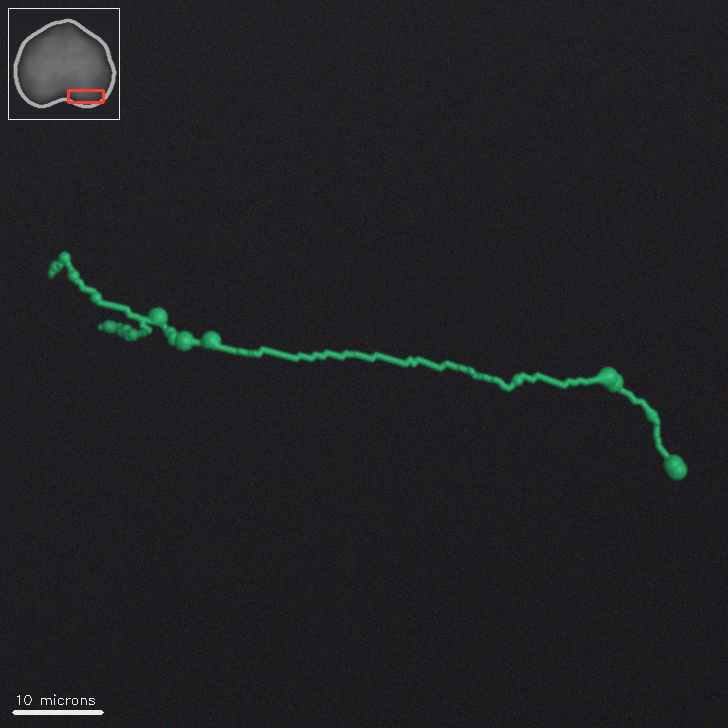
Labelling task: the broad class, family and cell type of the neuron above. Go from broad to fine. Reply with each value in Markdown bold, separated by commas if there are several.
**sensory neuron entering the nerve cord**, **class chemosensory**, **SNch10**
